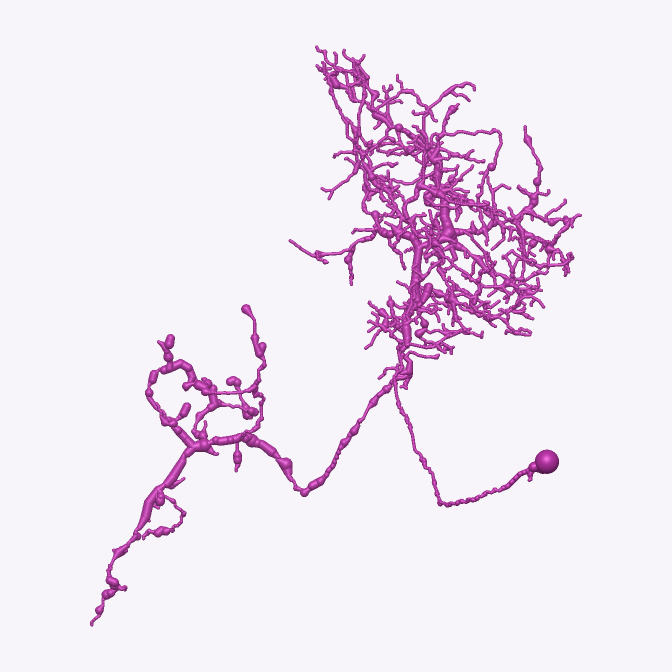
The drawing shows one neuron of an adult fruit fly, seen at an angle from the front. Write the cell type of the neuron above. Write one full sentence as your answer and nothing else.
In the scheme of cell types, this neuron is LHAV2b2_b.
